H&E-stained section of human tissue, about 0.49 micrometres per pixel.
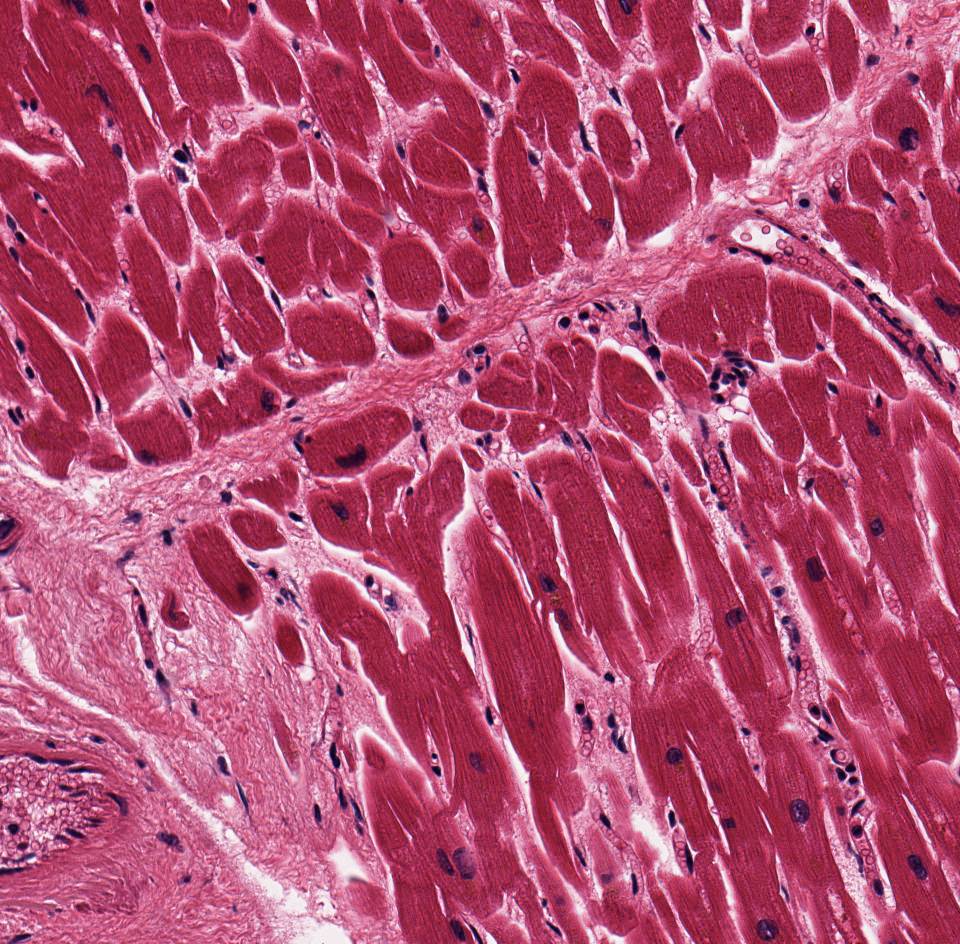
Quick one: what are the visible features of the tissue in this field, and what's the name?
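Muscle fibres branch and join their neighbours, and capillaries holding red blood cells lie in the narrow spaces between them. A band of pale pink fibrous connective tissue crosses the middle diagonally, from lower left to upper right. In the lower left corner, wavy dense connective tissue surrounds a vessel packed with red blood cells. This is the left ventricle of the heart.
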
